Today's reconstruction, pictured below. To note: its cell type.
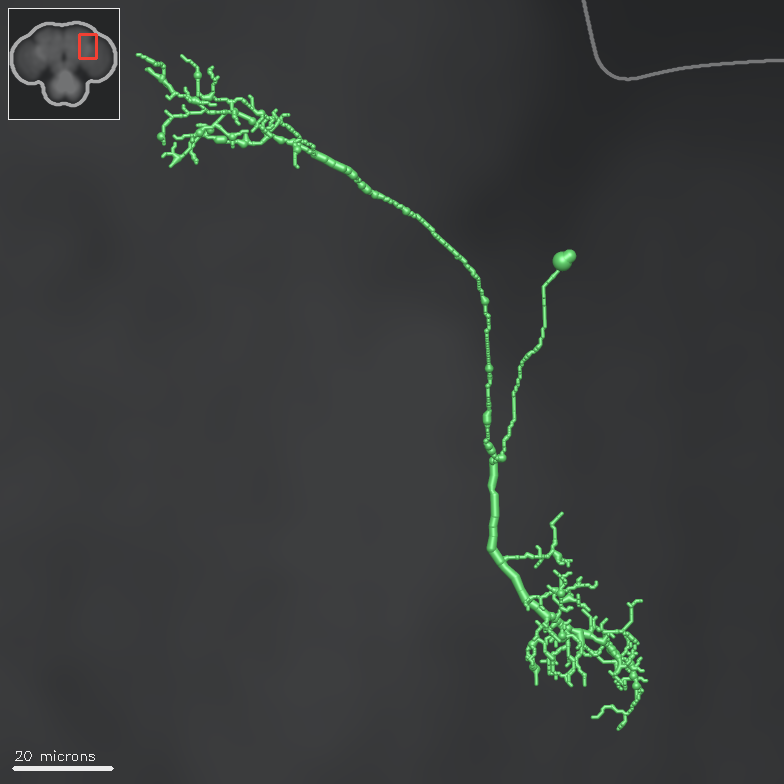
LC10d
